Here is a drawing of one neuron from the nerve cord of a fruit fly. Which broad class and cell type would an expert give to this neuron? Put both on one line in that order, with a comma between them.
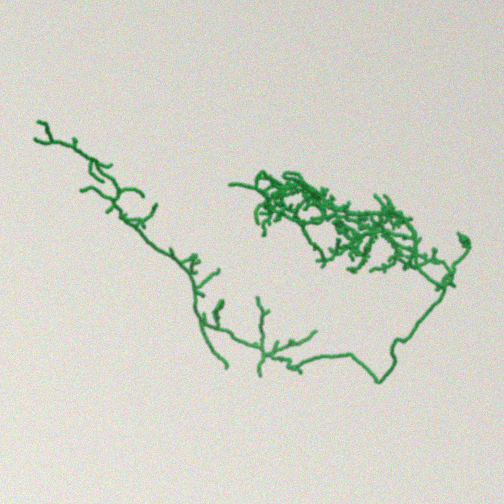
nerve-cord intrinsic neuron, INXXX076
